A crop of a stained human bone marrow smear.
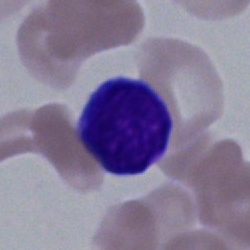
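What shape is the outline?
Roughly round, I'd say, with a few slightly flattened sides.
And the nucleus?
It stains a deep blue-purple throughout, and the chromatin looks dense, with only faint paler purple mottling.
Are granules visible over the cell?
No, none are visible.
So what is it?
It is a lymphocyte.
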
